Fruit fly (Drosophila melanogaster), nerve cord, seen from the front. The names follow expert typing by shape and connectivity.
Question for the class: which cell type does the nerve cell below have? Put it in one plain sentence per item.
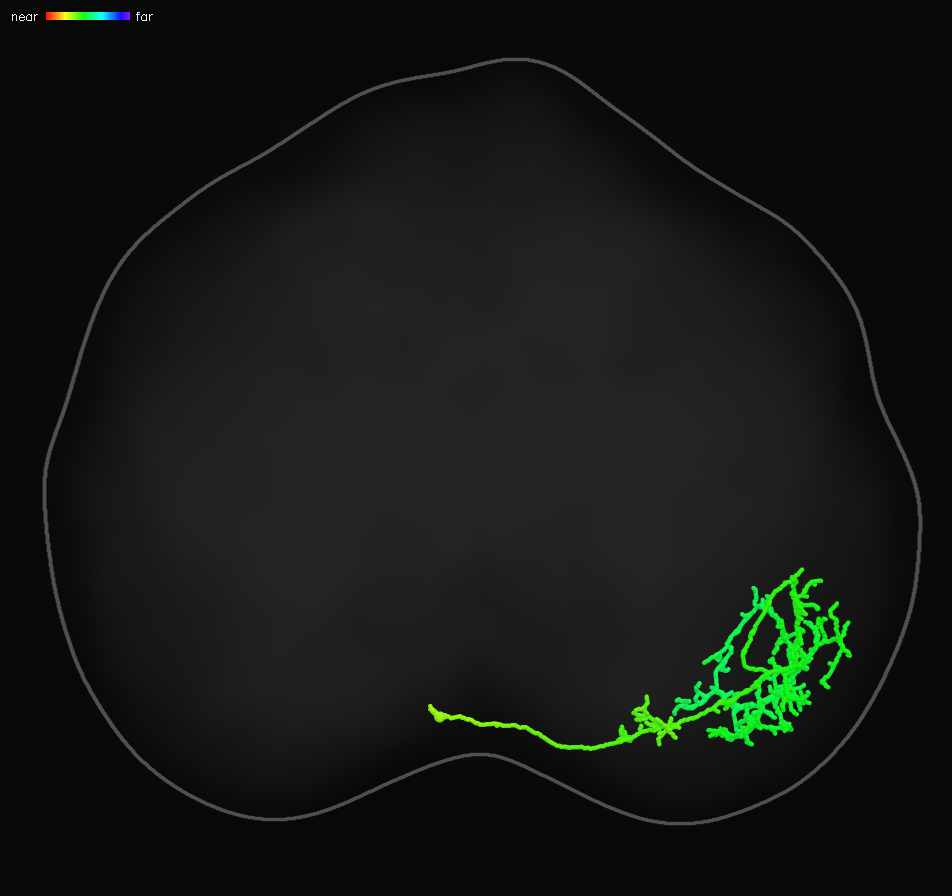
The cell type is IN13B074.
